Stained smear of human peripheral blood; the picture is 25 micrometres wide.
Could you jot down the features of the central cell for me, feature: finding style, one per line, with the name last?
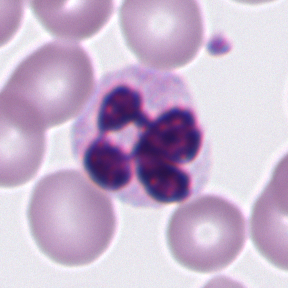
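Outline: smooth, roughly round
Nucleus: divided into four separate lobes
Lobe links: thin strands of chromatin
Cytoplasm: no vacuoles
Identity: segmented neutrophil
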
